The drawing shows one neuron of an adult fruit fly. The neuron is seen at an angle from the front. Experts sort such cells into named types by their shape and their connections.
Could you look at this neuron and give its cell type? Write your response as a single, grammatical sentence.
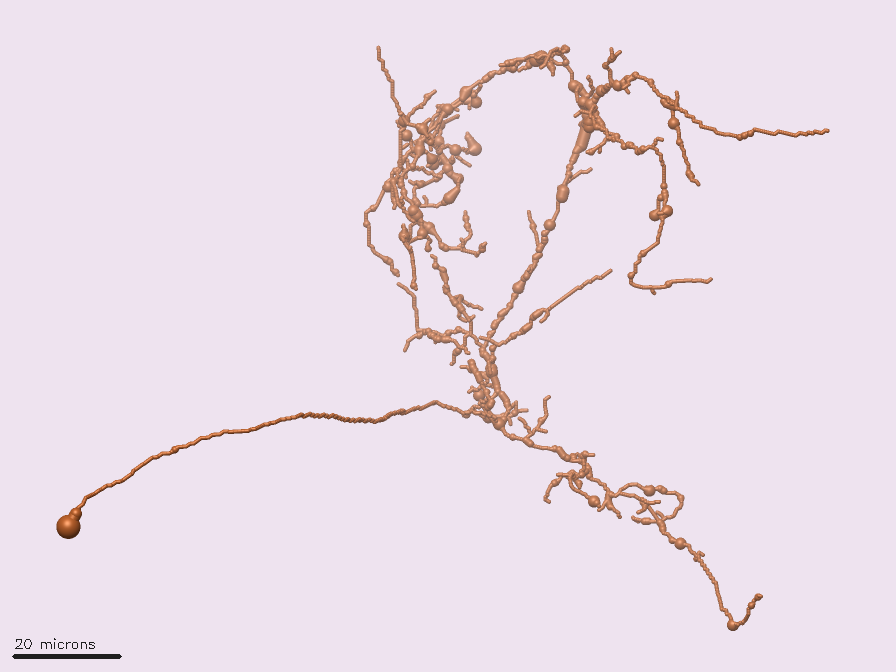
As for cell type, this neuron is PLP025.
